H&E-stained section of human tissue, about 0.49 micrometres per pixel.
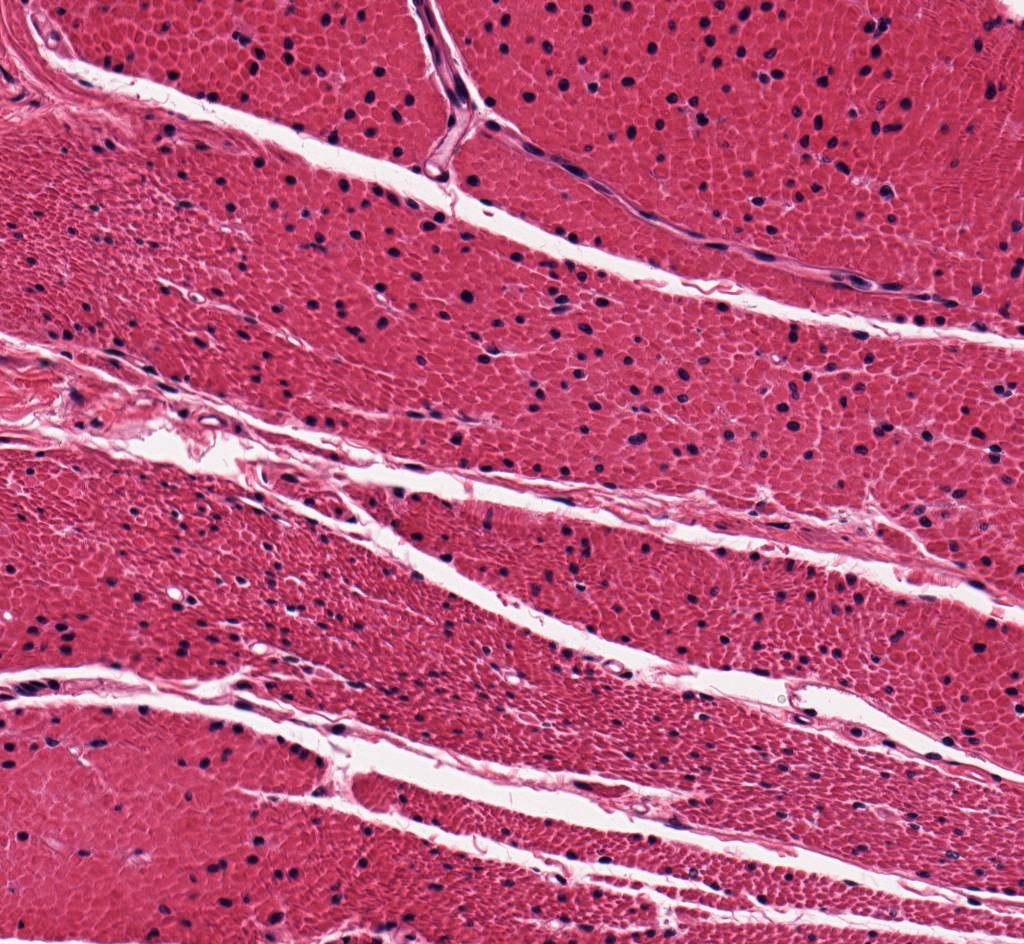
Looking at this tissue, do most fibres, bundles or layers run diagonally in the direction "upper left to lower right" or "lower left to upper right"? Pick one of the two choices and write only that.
Upper left to lower right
